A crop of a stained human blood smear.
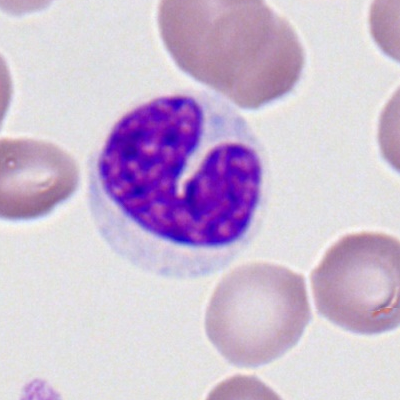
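Monocyte, the central cell in a stained human blood smear under the light microscope. The outline is round and smooth. The nucleus fills most of the cell and has a kidney shape, with a narrow cleft cutting in from its upper edge. No distinct coloured granules are seen in the cytoplasm.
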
